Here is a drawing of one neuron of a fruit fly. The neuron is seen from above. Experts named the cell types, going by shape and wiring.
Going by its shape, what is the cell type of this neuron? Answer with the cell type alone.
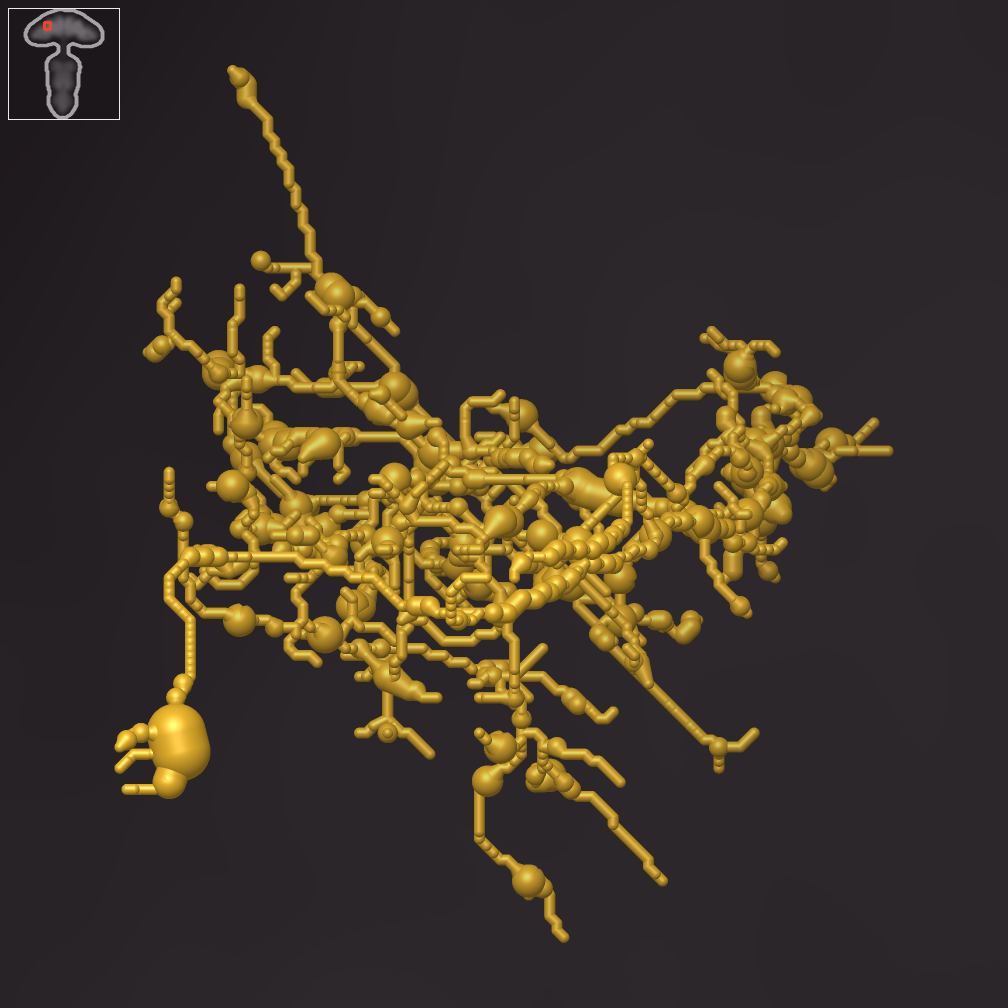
AVL006_a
